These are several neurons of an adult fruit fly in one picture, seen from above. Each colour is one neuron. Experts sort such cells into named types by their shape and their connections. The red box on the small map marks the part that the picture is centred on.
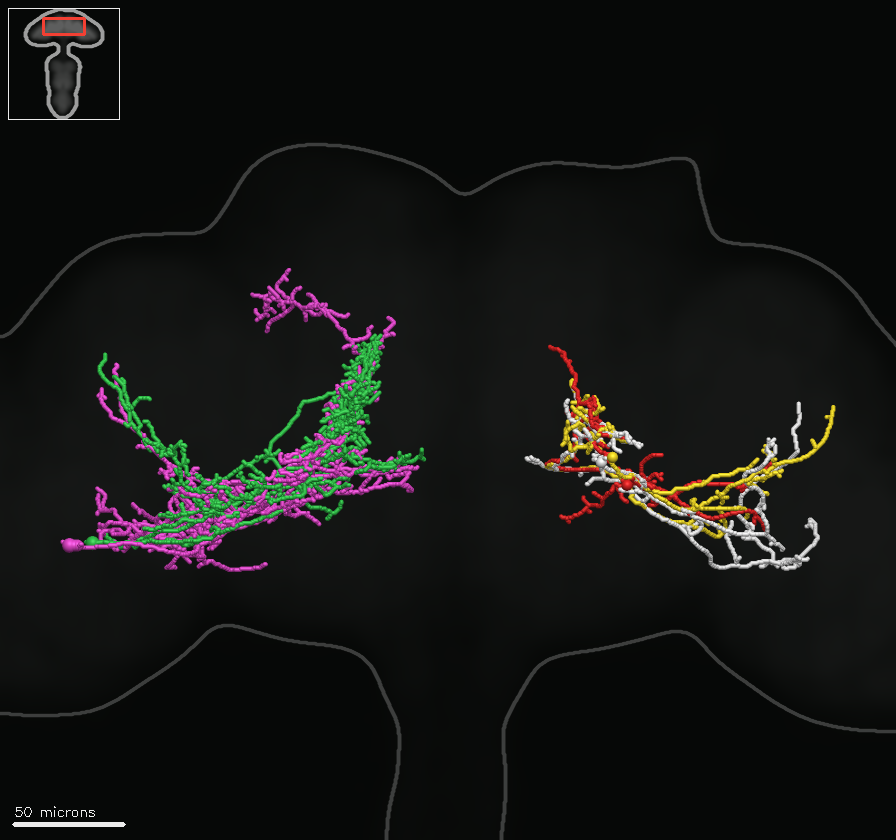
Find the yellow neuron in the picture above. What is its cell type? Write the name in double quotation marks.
"SMP430"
